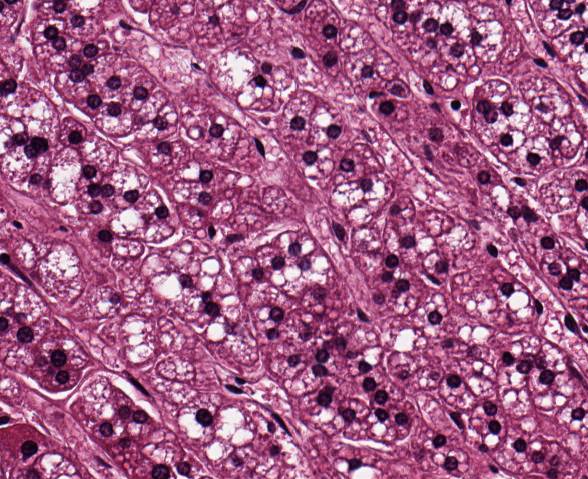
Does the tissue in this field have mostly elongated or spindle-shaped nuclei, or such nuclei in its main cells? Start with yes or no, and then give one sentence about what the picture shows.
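No. Most cells contain a single small, round, dark-staining nucleus.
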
